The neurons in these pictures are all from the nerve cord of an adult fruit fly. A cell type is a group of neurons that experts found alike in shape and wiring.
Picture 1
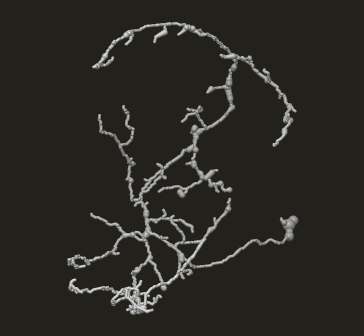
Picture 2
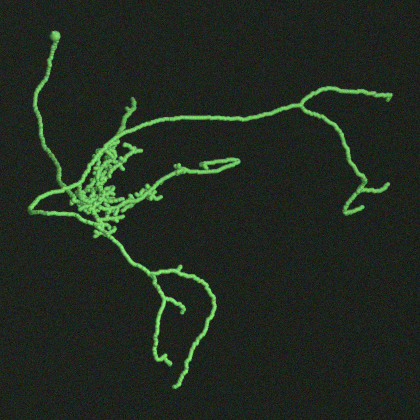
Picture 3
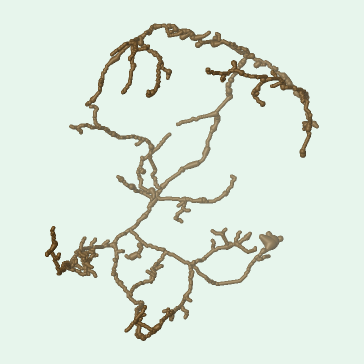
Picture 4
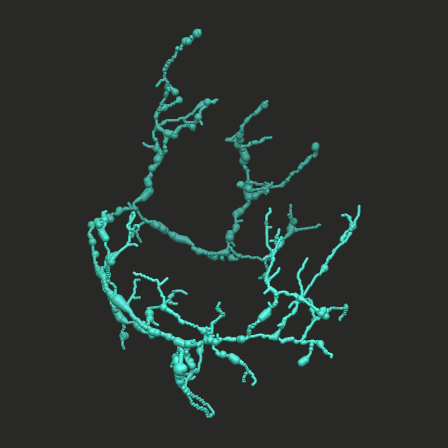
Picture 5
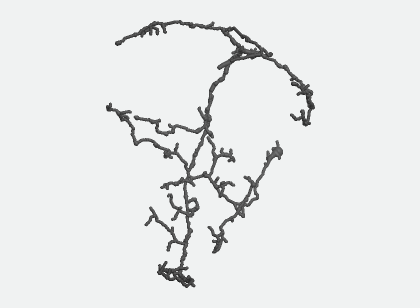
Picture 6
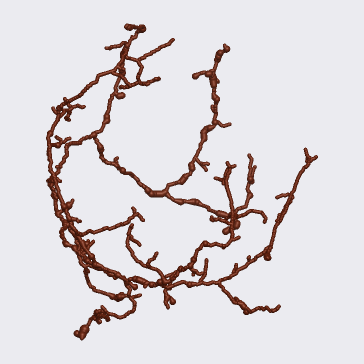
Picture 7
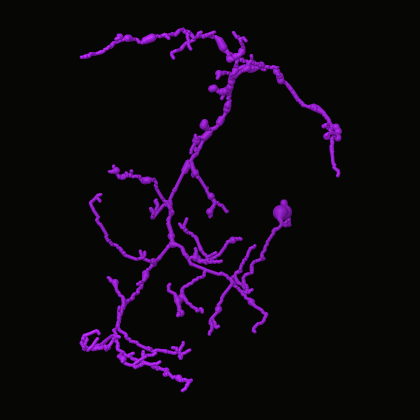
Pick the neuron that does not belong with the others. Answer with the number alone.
2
